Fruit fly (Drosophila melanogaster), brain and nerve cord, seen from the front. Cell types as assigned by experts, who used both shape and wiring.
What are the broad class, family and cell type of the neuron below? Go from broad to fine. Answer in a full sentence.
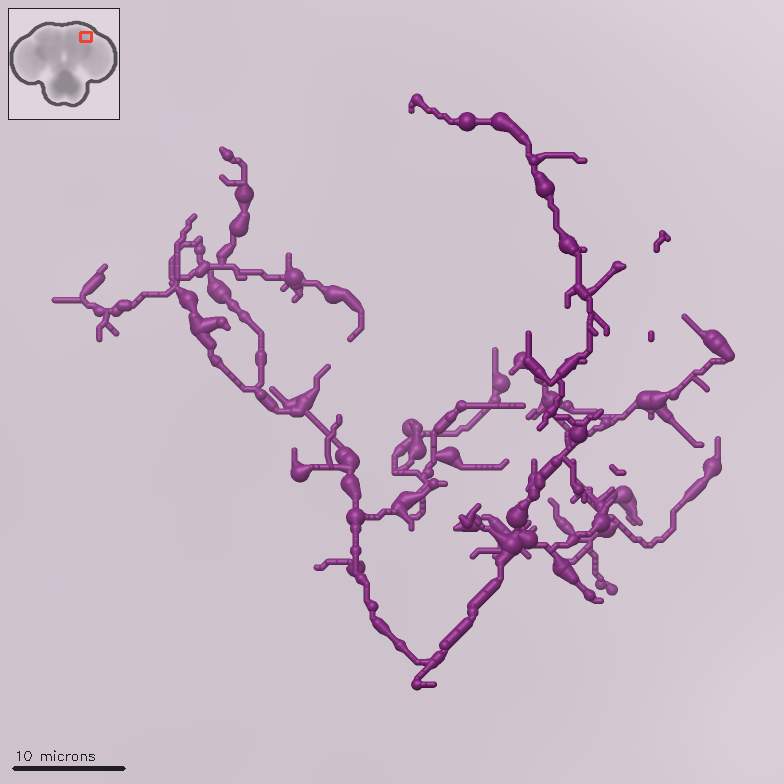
A central-brain intrinsic neuron of hemilineage LHl1, type CB3732.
